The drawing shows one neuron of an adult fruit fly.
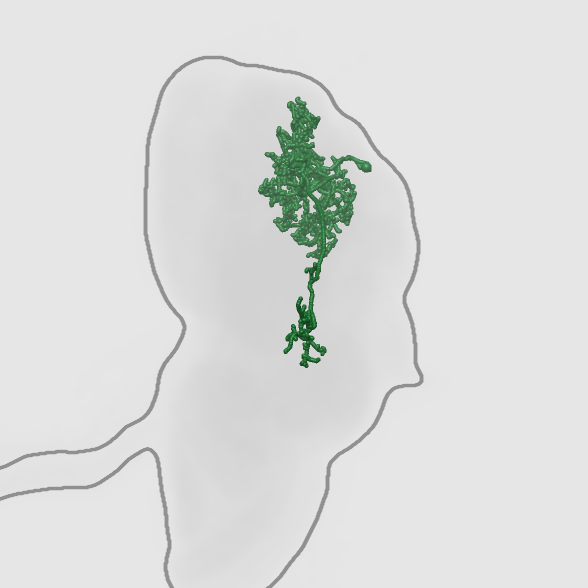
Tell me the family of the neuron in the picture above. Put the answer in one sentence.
The family is hemilineage VLPl&d1_dorsal.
